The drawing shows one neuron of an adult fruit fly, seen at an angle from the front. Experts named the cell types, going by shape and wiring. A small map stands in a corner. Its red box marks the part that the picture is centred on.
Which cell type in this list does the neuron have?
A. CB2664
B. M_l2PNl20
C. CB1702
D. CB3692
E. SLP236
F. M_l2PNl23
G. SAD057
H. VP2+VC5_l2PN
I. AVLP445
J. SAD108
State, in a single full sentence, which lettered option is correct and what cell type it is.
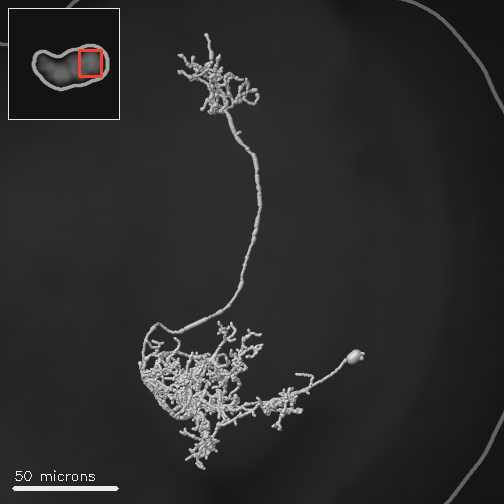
Within the options, F, M_l2PNl23, is the neuron's cell type.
